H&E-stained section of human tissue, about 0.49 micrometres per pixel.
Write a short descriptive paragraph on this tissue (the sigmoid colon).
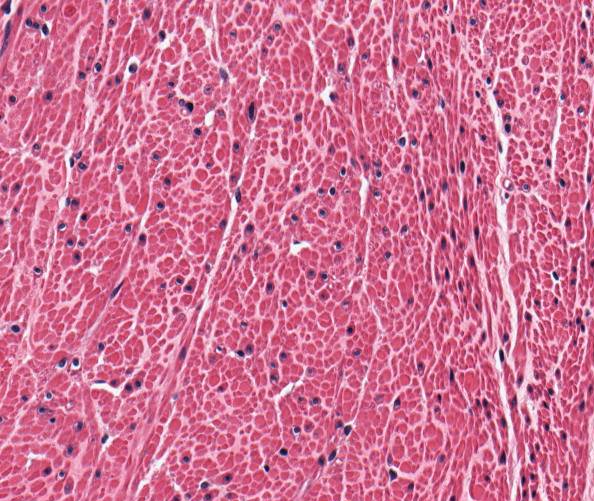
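Take your time with the fibres here: most are cut in cross-section, so they appear as small polygonal pink profiles. Notice how deeply eosinophilic their cytoplasm is. Now find the nuclei; they lie centrally within the muscle fibre profiles. Between the fibres you will see only small slit-like spaces, and there is no large vessel.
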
